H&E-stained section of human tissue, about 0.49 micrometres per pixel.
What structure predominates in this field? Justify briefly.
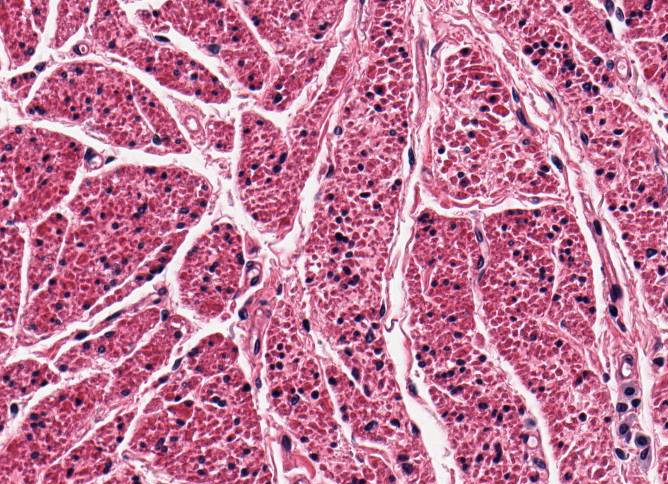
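This is smooth muscle. Thin pale septa divide the field into irregular bundles of pink tissue, and small dark round to oval nuclei are scattered evenly through the bundles.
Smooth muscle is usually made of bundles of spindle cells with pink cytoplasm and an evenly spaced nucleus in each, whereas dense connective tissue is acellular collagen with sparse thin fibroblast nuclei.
The septa hold wispy pale pink connective tissue with a few elongated nuclei.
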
